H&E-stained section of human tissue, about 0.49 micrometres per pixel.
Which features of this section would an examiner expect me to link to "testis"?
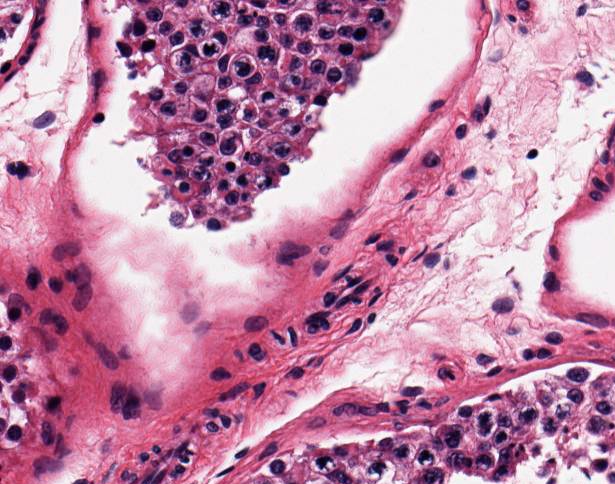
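This section is testis. Rounded units packed with cells lie at the top centre and along the lower right, with a band of connective tissue crossing the field diagonally between them.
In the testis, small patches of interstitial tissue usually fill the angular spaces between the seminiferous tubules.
The loose, pale pink tissue between the units in the upper right, with wispy fibres and scattered spindle-shaped nuclei, goes with that. Several nuclei in the top cluster show coarse, clumped chromatin. No fat cells are present in the field.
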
